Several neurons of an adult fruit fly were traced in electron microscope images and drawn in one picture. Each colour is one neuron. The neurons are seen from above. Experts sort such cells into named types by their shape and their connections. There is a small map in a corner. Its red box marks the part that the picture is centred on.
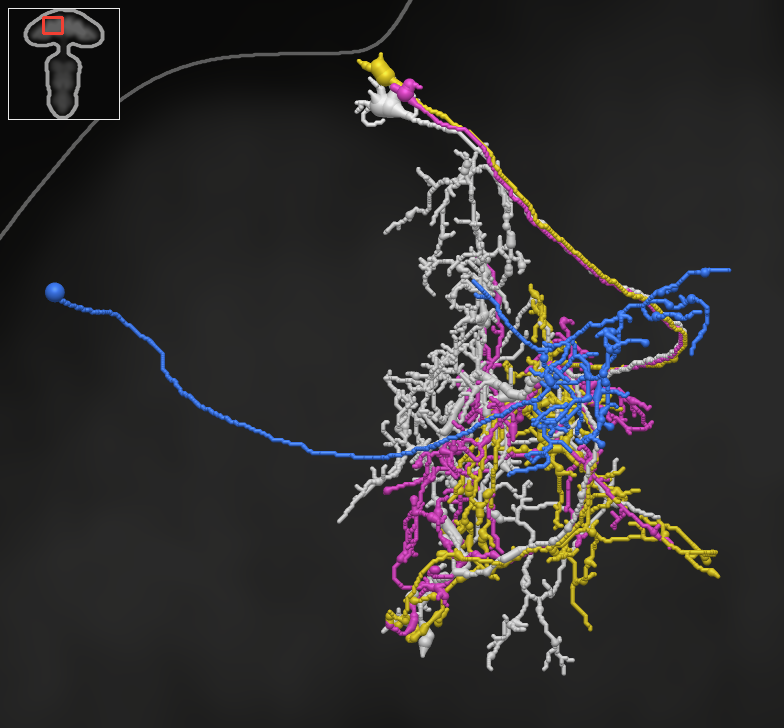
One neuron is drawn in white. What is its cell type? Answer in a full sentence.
The cell type is SAD001.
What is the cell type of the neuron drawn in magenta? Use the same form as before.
The cell type is CB2710.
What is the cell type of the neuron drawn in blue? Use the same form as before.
The cell type is CB1679.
